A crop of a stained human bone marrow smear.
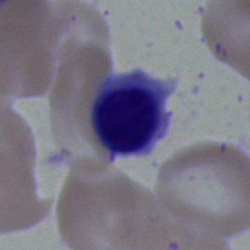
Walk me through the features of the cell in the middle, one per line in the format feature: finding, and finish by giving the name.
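Nucleoli: none seen in the nucleus
Cytoplasm: mostly on the upper right side of the nucleus
Cell edge: ragged at right and top, with small pointed projections
Granules: none visible in the cytoplasm
Name: erythroblast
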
